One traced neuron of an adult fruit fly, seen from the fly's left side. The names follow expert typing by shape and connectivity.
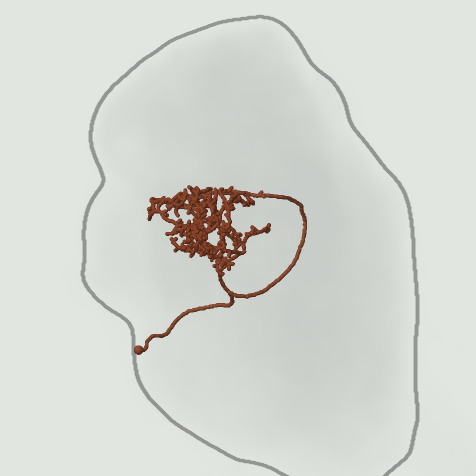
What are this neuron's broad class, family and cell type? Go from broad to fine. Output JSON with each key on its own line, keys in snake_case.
{
 "broad_class": "central-brain intrinsic neuron",
 "family": "hemilineage LALv1_ventral",
 "cell_type": "AVLP454_a2"
}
